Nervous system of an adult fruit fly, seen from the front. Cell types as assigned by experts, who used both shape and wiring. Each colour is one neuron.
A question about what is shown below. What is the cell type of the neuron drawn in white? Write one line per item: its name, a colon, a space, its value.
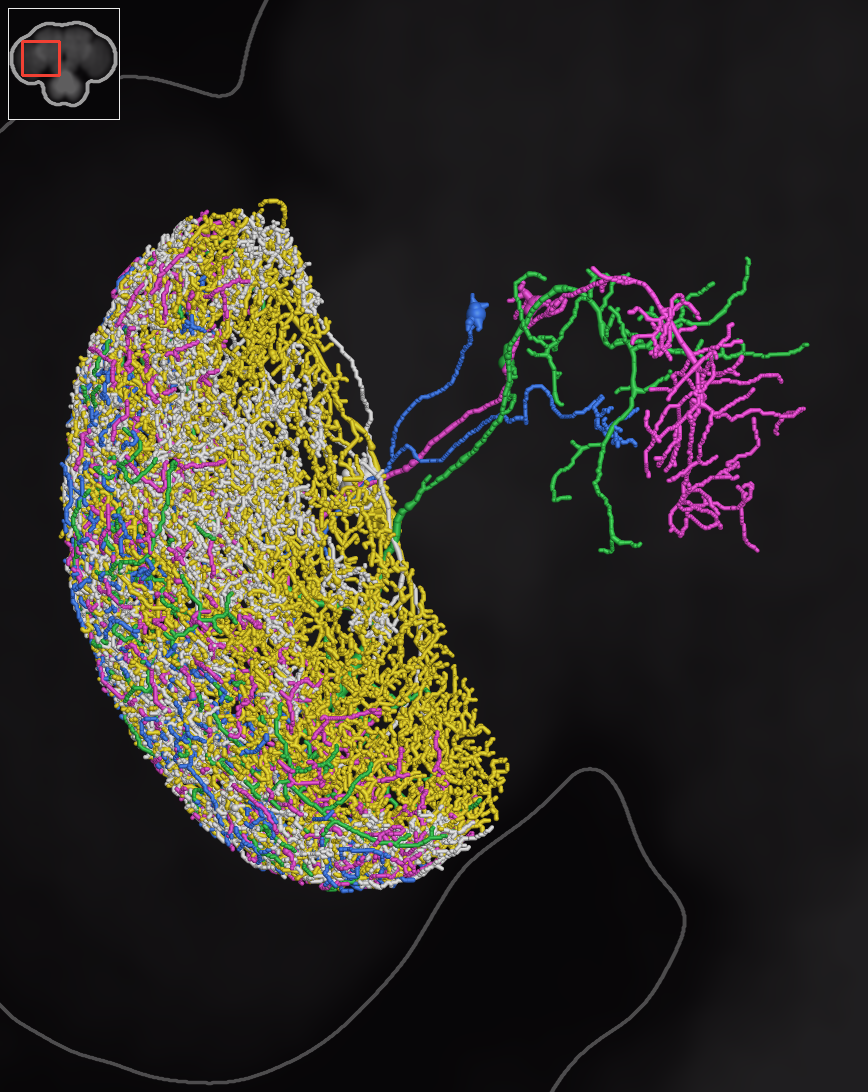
cell type: LPi12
